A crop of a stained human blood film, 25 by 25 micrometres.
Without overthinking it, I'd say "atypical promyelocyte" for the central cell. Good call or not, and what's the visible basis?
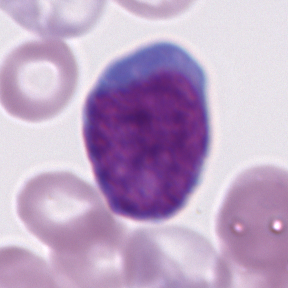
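This cell is not an atypical promyelocyte; it is a myeloblast. Its cytoplasm shows no visible granules, which speaks for a myeloblast and against an atypical promyelocyte.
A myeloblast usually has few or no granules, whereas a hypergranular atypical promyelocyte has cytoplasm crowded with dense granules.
The nucleus, a single oval mass without lobes, also goes against an atypical promyelocyte.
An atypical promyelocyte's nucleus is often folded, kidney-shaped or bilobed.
The cell is oval, about 16 by 12 micrometres, with its long axis running top to bottom, a smooth border lacking projections or blebs and no cytoplasmic vacuoles; its nucleus is about 13 by 11 micrometres and fills about 80% of the cell's area.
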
